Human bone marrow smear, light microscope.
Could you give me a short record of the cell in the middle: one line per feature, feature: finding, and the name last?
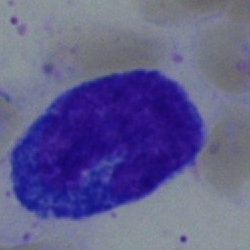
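Shape: oval, long axis lower left to upper right
Nucleus: deep blue-violet
Nucleoli: none distinct
Background: small purple dots scattered around the cell
Name: promyelocyte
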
